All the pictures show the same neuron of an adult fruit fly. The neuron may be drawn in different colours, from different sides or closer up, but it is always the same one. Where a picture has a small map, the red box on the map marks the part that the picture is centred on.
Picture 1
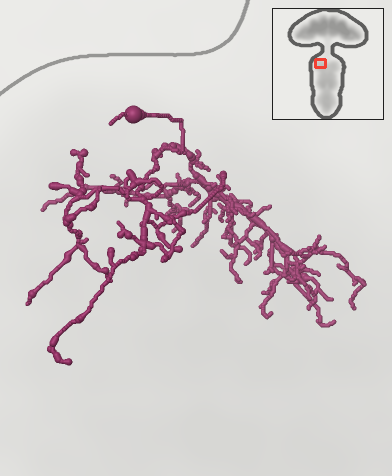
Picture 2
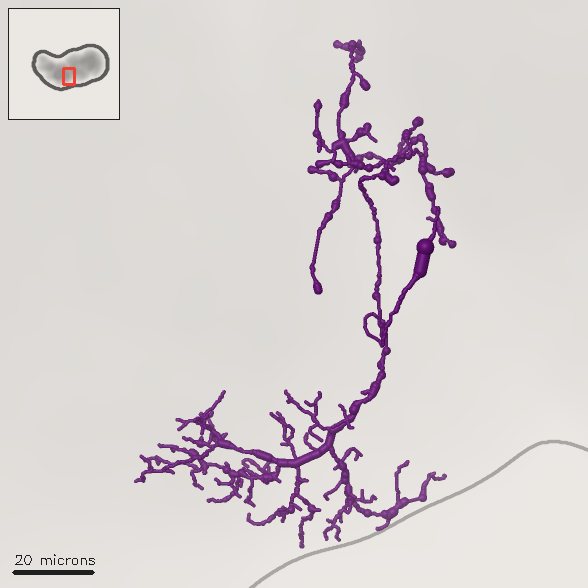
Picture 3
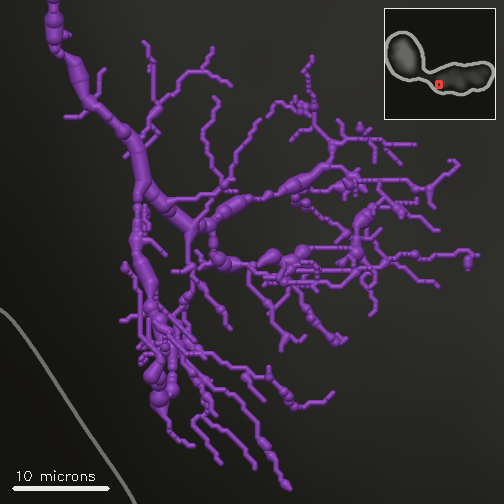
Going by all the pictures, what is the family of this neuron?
hemilineage 08A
